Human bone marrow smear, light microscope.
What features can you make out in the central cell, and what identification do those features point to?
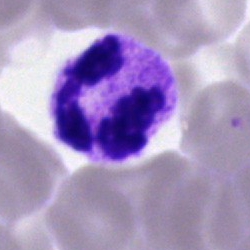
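The central cell has a roughly round outline. Its chromatin is dense, clumped and dark purple. The cytoplasm contains no vacuoles. It is a segmented neutrophil.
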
